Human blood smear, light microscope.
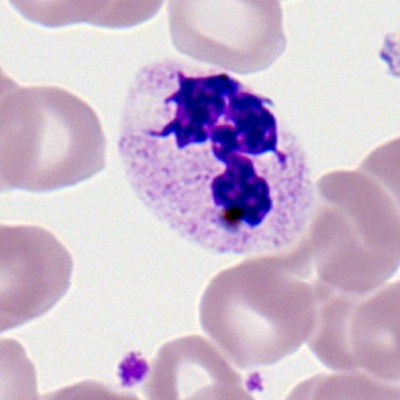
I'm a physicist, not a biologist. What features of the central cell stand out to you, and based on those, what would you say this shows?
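Starting with the chromatin: dark purple and coarsely clumped. There's plenty of cytoplasm, pale pink, with fine lilac granules scattered through it. I also notice a small black dot at the lower edge of the nucleus. My name for it: segmented neutrophil.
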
